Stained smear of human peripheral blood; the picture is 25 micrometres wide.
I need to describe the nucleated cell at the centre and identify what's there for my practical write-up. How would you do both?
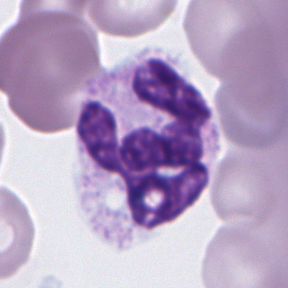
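Taller than it is wide, the cell has an oval outline. Its nucleus is divided into several lobes, with dark purple, coarsely clumped chromatin. A small clear round space lies in the cytoplasm at the lower left. The cell is a segmented neutrophil.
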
